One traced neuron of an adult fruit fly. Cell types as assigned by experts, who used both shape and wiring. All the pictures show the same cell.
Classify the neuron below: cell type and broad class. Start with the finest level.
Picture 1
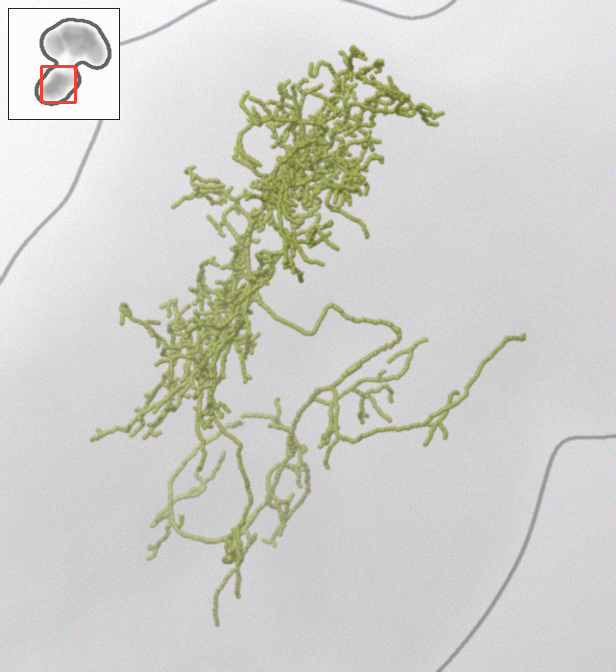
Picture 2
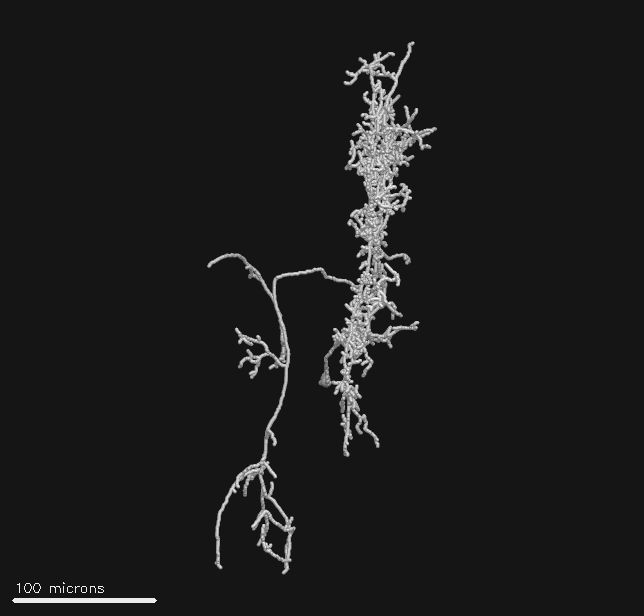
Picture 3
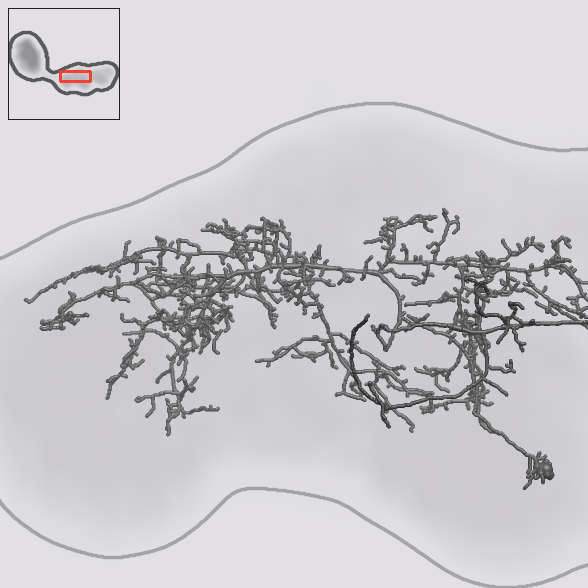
INXXX023; nerve-cord intrinsic neuron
